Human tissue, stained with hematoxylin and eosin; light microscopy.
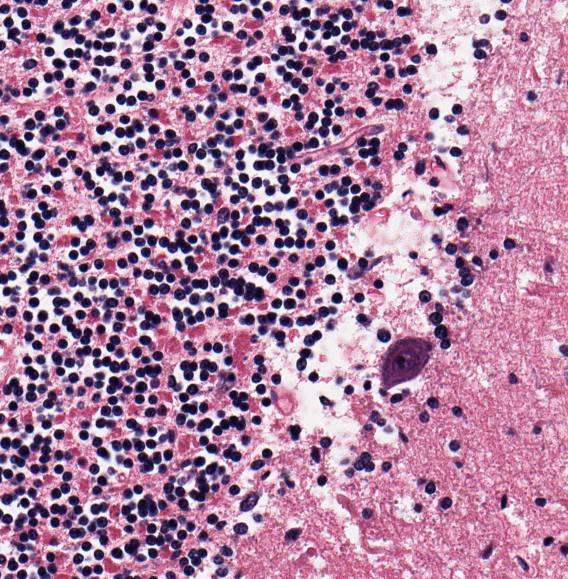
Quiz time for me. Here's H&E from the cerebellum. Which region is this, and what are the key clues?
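Granular layer, I think, on the left two-thirds: small, round, darkly stained nuclei crowd densely there, with hardly any visible cytoplasm.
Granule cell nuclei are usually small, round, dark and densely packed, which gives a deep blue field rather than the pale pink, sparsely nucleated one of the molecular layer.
The right third, by contrast, is pale pink, finely fibrillary neuropil with only scattered small nuclei. And at the border between the two, right of centre in the lower half, sits a single large Purkinje cell with a flask-shaped, purple-staining cell body.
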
